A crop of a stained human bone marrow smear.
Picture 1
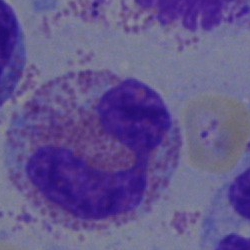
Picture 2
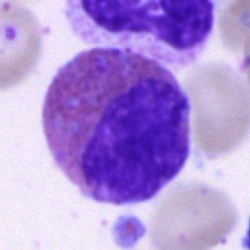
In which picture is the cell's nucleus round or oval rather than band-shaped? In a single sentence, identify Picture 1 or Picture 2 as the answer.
There is a cell with one compact round or oval nucleus in picture 2.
